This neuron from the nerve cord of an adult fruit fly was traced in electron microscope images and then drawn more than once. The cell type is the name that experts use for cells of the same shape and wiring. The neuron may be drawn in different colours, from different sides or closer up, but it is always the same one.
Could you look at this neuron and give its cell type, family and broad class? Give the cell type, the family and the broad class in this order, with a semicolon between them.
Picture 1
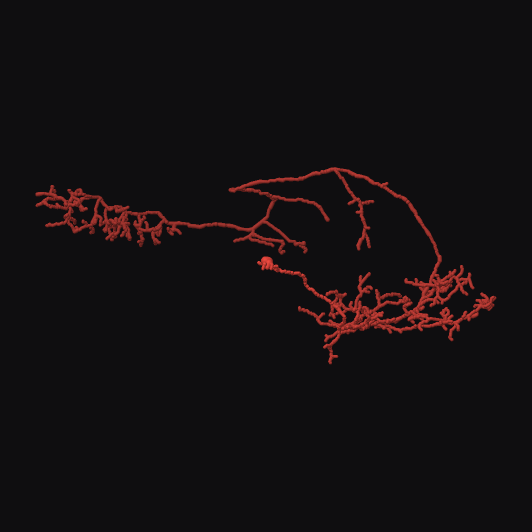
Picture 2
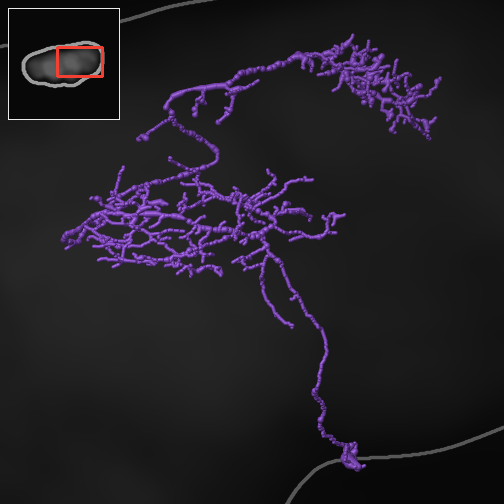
IN07B023; hemilineage 07B; nerve-cord intrinsic neuron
